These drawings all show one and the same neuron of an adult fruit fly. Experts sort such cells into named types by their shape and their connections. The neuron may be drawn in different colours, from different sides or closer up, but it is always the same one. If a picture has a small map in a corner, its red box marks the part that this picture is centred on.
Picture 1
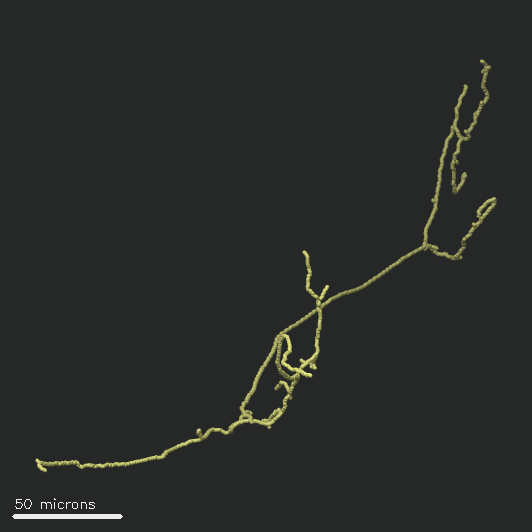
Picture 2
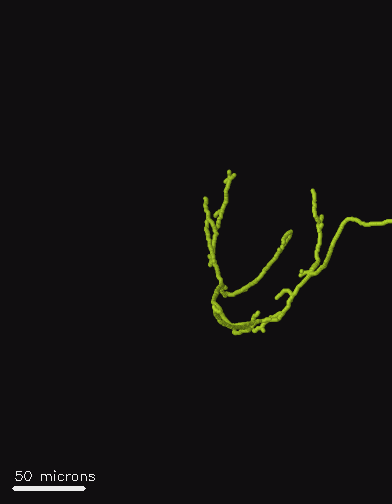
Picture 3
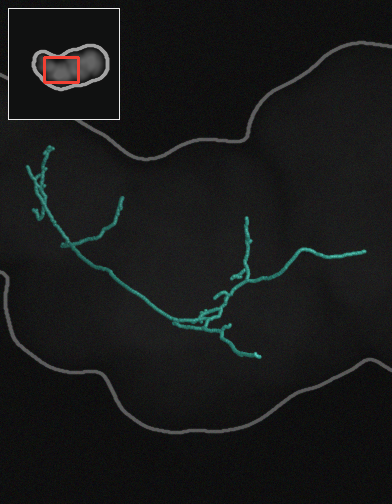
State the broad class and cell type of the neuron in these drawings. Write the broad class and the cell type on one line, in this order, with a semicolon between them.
sensory neuron entering the nerve cord; SNxx25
